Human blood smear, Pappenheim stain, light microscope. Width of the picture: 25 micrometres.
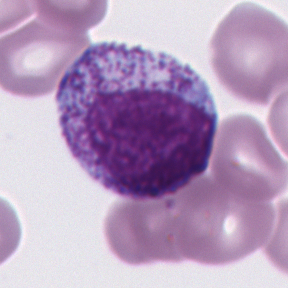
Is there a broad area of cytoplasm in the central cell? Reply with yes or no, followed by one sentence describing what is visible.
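Yes. The cytoplasm forms a broad crescent over the upper left part of the cell.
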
